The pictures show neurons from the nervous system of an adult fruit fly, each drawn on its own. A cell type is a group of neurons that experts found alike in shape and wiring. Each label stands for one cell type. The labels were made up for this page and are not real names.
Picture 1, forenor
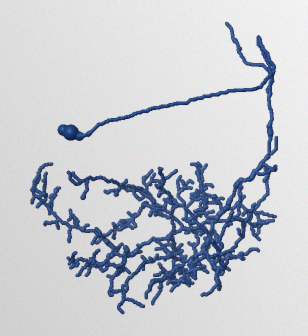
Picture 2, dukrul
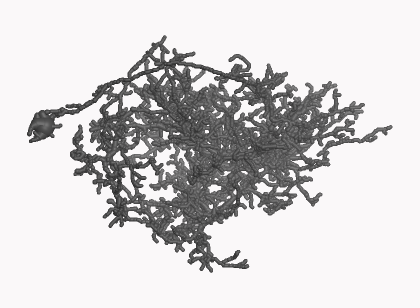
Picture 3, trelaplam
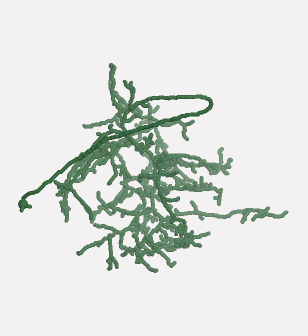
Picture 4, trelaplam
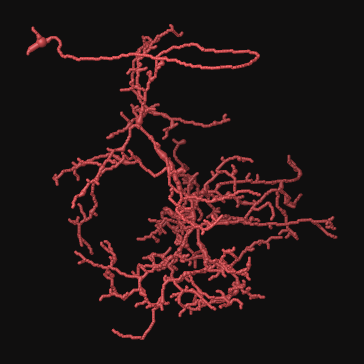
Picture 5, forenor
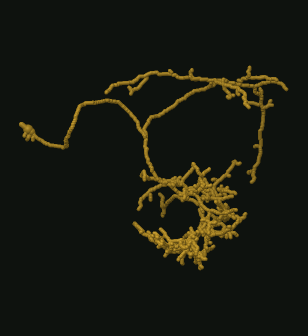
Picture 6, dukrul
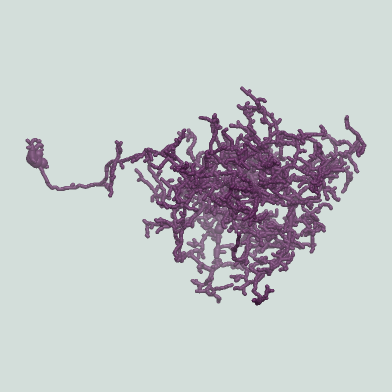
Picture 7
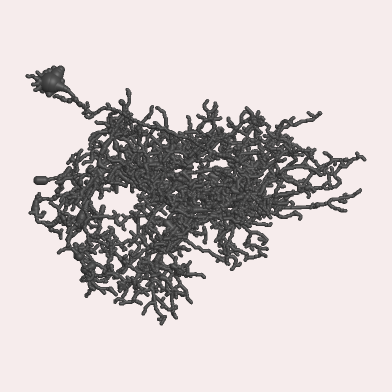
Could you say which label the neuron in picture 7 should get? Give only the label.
dukrul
